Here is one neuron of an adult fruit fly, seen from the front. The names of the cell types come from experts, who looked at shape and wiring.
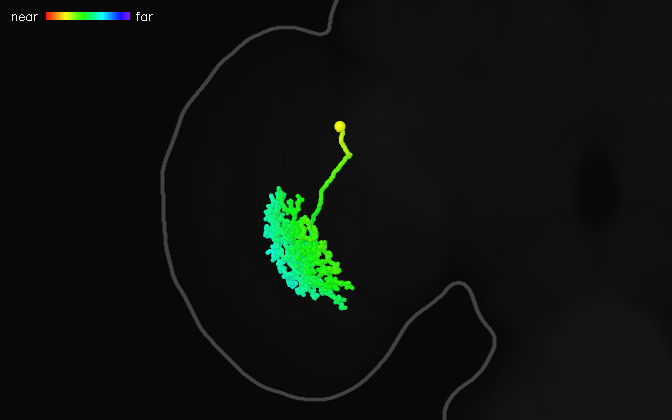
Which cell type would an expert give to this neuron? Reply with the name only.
Pm6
